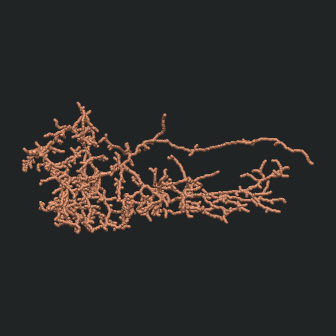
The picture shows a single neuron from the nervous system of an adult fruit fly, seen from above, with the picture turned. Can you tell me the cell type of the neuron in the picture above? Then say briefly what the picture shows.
The cell type is GNG463. This is a central-brain intrinsic neuron. The picture shows dozens of branch ends. In this view it is wider than it is tall.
